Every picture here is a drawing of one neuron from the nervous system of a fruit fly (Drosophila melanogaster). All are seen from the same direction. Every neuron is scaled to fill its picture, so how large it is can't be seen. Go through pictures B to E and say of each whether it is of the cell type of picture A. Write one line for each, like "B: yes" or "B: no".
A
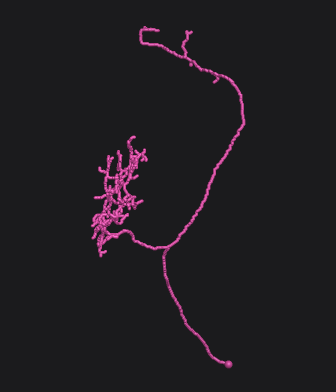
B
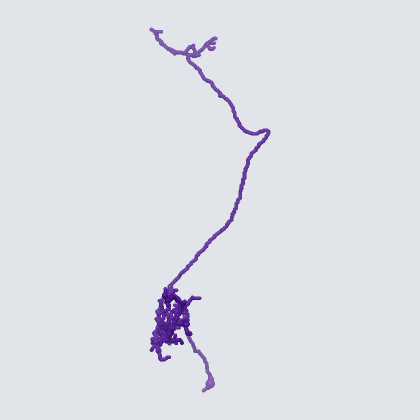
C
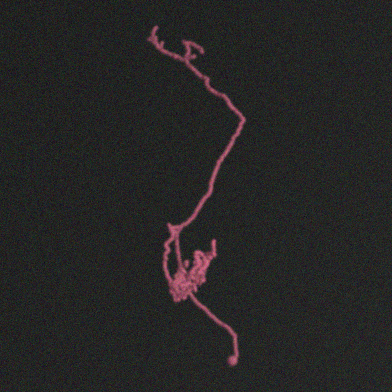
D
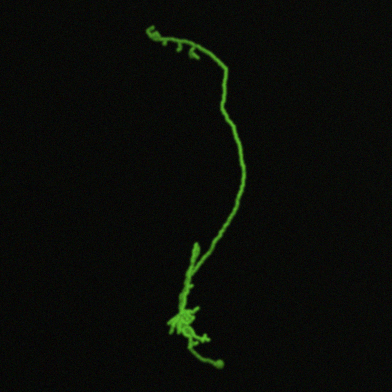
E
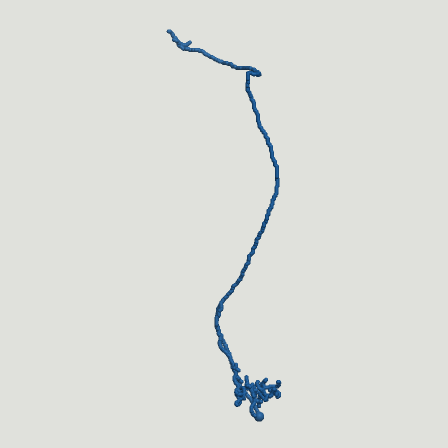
B: yes
C: yes
D: no
E: no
